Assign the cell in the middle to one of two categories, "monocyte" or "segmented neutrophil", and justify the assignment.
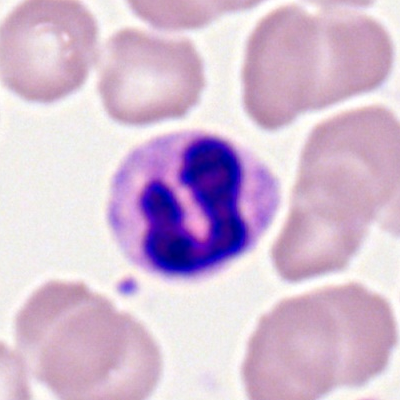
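It's a segmented neutrophil, not a monocyte. What settles it is the cytoplasm, which is pale pinkish-lilac here.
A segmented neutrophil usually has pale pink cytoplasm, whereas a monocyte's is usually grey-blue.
Beyond that, the outline is roughly round and smooth, the chromatin is dense and stains dark purple, and the granules in the cytoplasm are fine and faint.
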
